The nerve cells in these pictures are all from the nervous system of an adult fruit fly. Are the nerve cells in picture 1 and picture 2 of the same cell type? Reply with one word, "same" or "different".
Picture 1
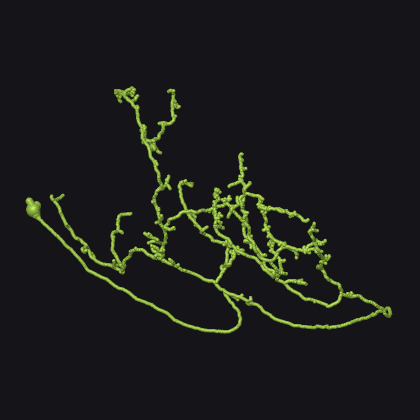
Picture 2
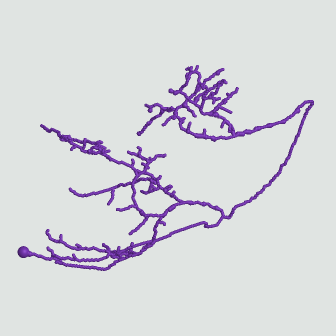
same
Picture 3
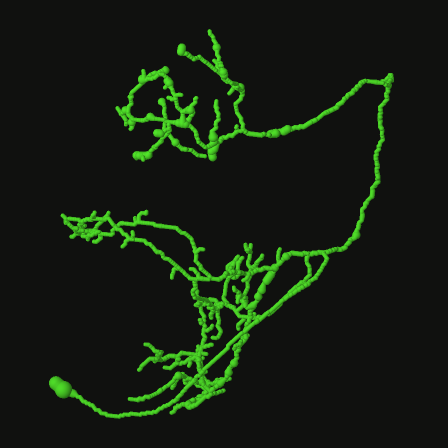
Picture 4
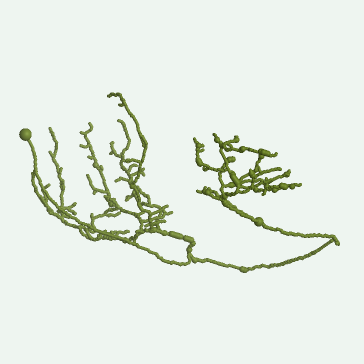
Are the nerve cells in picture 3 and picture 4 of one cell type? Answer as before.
same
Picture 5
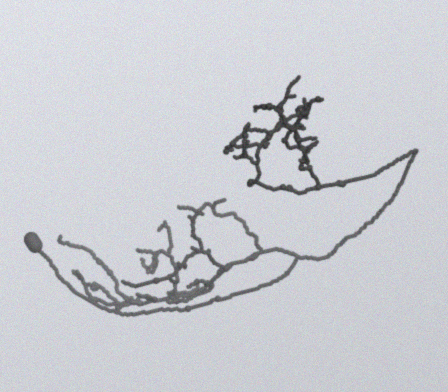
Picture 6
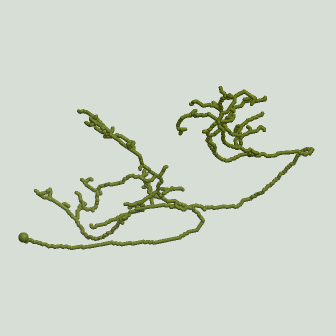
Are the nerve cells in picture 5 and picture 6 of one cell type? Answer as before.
different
